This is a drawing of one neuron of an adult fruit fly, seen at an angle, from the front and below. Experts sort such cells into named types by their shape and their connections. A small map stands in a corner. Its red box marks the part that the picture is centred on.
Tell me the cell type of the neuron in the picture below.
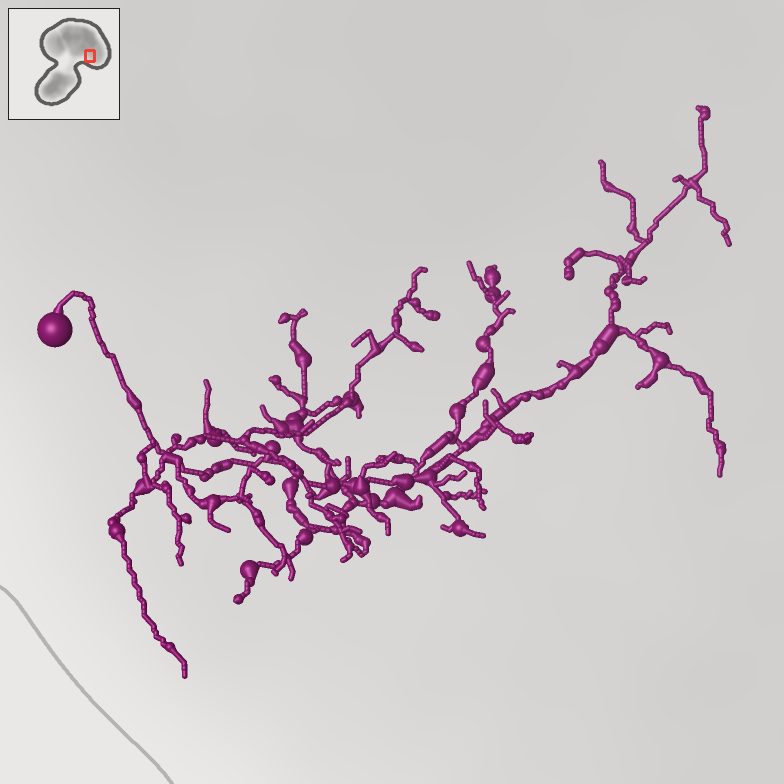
LPi3c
